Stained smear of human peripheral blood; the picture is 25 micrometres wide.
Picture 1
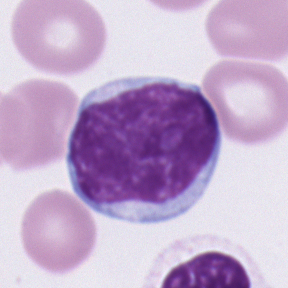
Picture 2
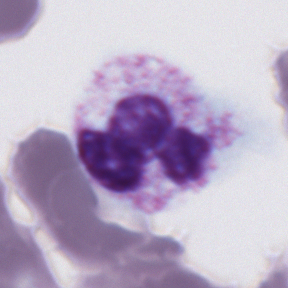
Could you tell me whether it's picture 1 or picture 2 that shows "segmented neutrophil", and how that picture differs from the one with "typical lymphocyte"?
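Answer: the typical lymphocyte is in picture 1, and the segmented neutrophil is in picture 2. First difference, granules: pink-red granules are scattered throughout the cytoplasm of the segmented neutrophil, whereas none are visible in the typical lymphocyte. Second difference, cytoplasm: in the segmented neutrophil it is plentiful and nearly colourless between the granules, while in the typical lymphocyte it is pale blue and the nucleus fills about 80% of the cell's area.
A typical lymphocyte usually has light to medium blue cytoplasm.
Third difference, outline: the typical lymphocyte is smooth and round with no surface projections, about 14 micrometres across, with an oval nucleus, whereas the segmented neutrophil is roughly round. No nucleoli can be seen in the segmented neutrophil.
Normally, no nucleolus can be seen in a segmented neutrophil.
A red cell touches the lymphocyte's upper right edge, and another lies against the neutrophil's lower left edge.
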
